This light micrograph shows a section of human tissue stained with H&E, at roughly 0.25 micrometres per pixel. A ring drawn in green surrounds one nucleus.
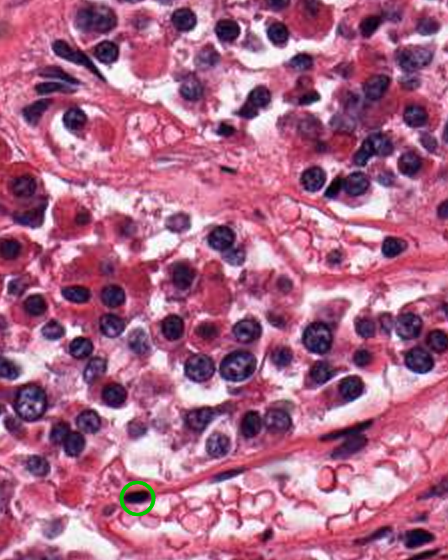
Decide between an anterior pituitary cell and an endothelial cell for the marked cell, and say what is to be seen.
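This is an endothelial cell. The nucleus is elongated and flattened, drawn out along its long axis. The nucleus stains evenly dark, with no inner detail visible. Little cytoplasm is visible; it forms a thin pink strand that tapers away on either side of the nucleus.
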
